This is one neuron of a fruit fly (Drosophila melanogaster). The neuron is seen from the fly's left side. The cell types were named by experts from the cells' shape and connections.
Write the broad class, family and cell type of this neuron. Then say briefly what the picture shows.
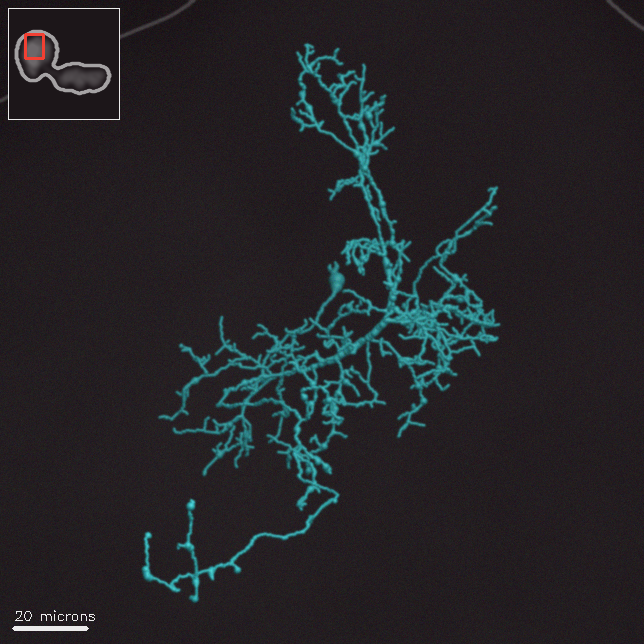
Its broad class is central-brain intrinsic neuron. Its family is hemilineage VLPl2_medial. It is of cell type AVLP189_b. The cell body can be seen in the middle of the picture. From top to bottom in the picture it spans about 150 microns. The picture shows more than a hundred branch ends.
